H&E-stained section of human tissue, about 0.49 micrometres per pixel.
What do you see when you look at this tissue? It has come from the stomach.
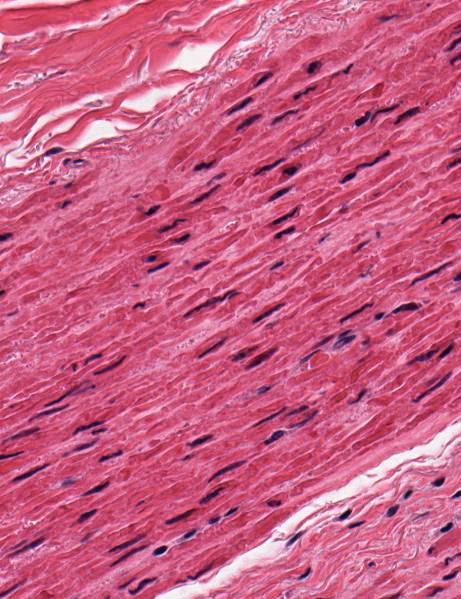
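A dense band of closely packed parallel fibres takes up most of the field, running diagonally from lower left to upper right. These fibres are smooth muscle cells, cut lengthwise. Their nuclei are elongated, cigar-shaped and dark purple, and they are scattered fairly evenly throughout the whole muscle band.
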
